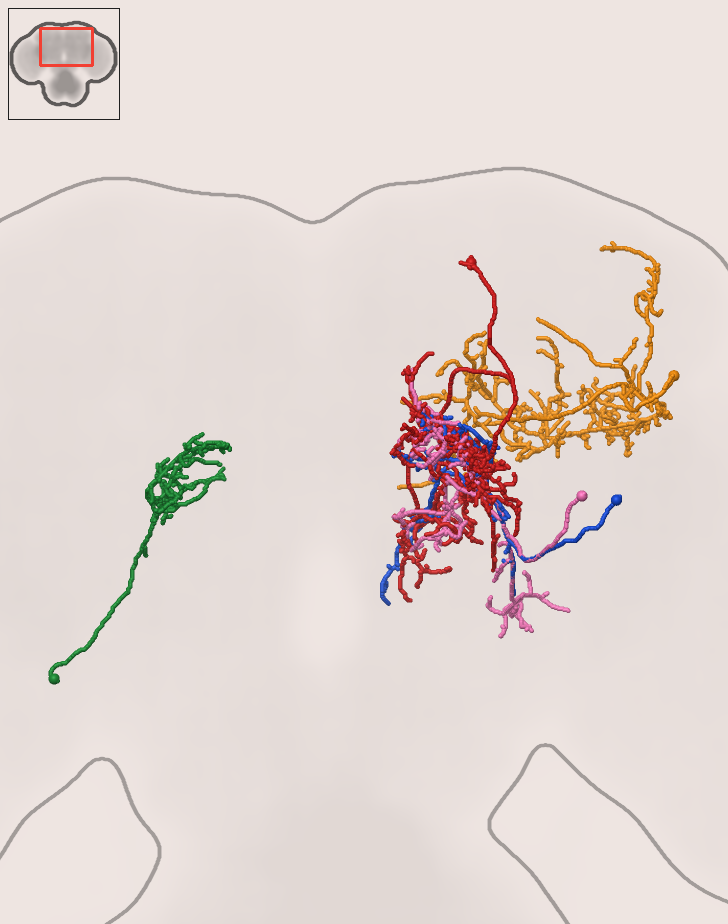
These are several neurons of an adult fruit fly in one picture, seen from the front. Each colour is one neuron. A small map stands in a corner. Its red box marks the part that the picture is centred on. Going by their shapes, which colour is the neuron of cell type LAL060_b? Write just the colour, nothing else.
pink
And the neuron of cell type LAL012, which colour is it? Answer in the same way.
red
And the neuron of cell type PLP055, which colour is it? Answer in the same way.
orange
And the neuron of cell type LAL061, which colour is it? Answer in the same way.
blue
